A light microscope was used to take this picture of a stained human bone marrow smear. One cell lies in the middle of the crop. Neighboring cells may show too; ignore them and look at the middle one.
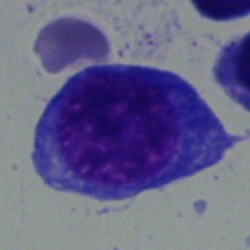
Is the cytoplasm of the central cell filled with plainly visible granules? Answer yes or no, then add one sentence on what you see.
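No. No distinct granules are seen in the cytoplasm.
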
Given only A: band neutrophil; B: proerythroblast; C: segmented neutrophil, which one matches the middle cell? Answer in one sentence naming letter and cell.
The cell at the heart of the crop is a proerythroblast, so choose option B.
